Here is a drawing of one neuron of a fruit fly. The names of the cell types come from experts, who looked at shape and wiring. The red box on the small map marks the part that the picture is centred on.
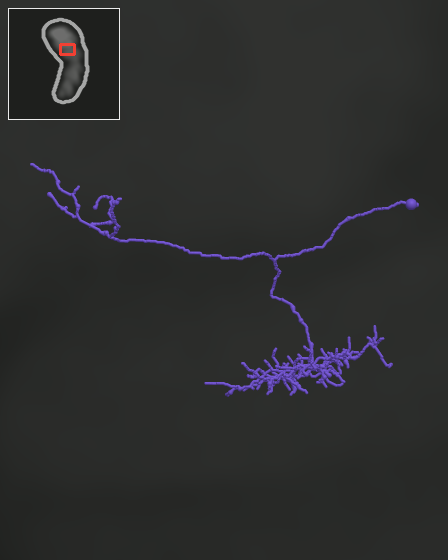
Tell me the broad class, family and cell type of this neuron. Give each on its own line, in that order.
visual projection neuron
LC
LC25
